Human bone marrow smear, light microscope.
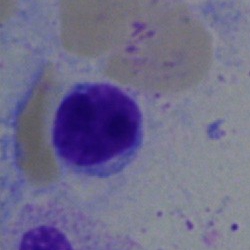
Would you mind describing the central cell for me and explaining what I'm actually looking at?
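Description: the nucleus occupies most of the cell, leaving a narrow, pale blue rim of cytoplasm that is widest along the lower edge. Chromatin is dense and dark purple, with darker clumped patches. Identification: lymphocyte.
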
